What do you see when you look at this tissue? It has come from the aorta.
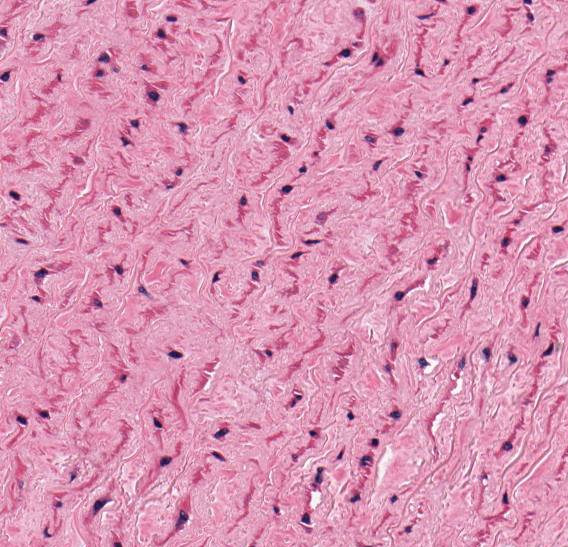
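Taking the field as a whole, pink fibrous tissue occupies all of it, and no other tissue type is present. As to the fibres, the collagen is wavy rather than straight. Turning to the nuclei, they are sparse, spread fairly evenly across the field, small, dark-staining and mostly elongated or angular.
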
